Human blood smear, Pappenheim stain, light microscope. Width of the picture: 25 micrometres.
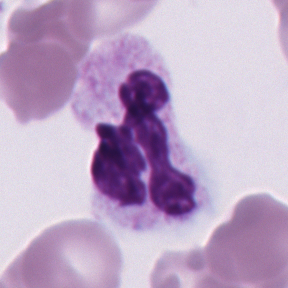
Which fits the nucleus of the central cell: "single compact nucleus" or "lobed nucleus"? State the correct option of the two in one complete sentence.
The nucleus of this cell is divided into two or more lobes.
